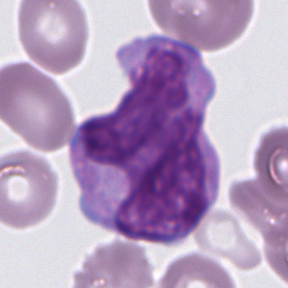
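Atypical promyelocyte, the nucleated cell at the centre. Nucleus: fills most of the cell. Chromatin: fine, lacy and strand-like rather than in dense dark clumps. Cytoplasm: pale greyish-blue, its widest band on the left and lower-left side. Extension: a pale cytoplasmic bulge at the top-left, above the nucleus.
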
